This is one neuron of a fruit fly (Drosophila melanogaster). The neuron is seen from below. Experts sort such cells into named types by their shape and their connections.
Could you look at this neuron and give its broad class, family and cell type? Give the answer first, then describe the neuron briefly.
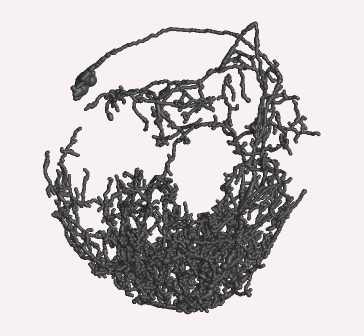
This is a central-brain intrinsic neuron. The family is hemilineage VLPa2. It is of cell type PVLP017. As drawn here it is about as wide as it is tall.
